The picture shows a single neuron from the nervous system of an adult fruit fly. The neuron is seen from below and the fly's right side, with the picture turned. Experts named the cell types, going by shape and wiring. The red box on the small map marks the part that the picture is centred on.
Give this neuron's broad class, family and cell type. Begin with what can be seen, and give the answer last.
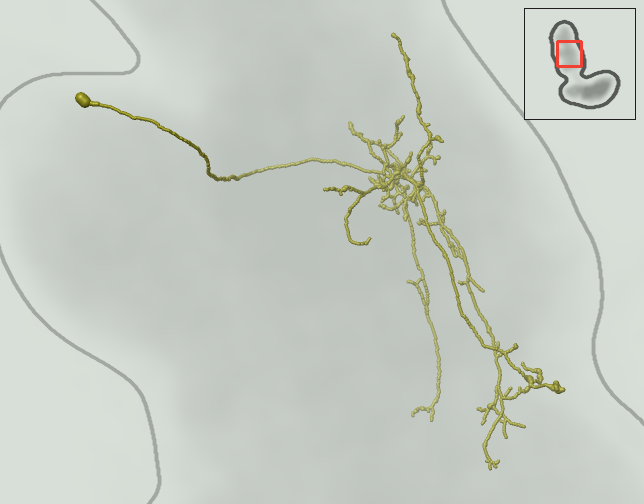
It is in the nerve cord and does not reach the brain. The cell body can be seen at the upper left of the picture. The picture shows dozens of branch ends. It is a nerve-cord intrinsic neuron. Its family is hemilineage 06A. It is of cell type IN06A054.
